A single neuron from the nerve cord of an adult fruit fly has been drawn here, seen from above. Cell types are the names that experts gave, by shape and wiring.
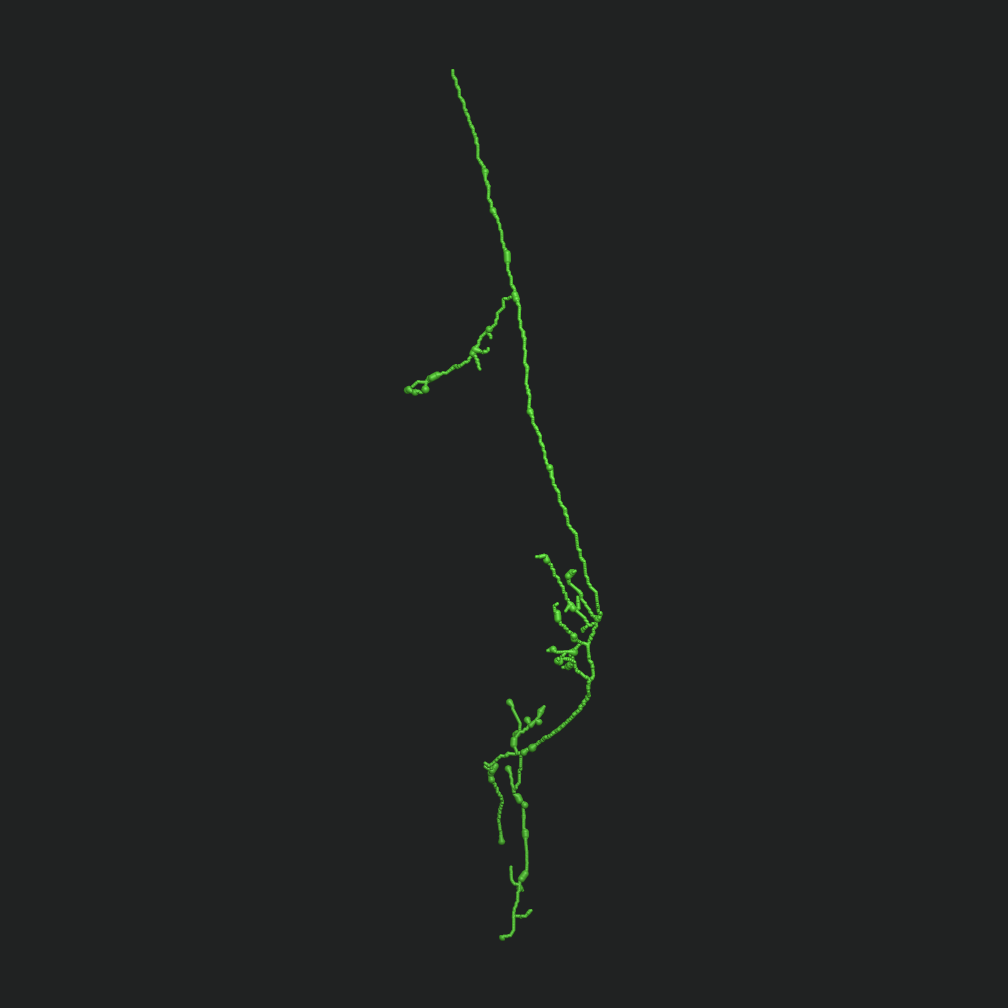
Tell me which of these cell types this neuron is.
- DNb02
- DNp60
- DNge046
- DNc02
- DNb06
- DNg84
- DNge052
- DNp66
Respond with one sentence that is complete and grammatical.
The cell type to which this neuron belongs is DNge052.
